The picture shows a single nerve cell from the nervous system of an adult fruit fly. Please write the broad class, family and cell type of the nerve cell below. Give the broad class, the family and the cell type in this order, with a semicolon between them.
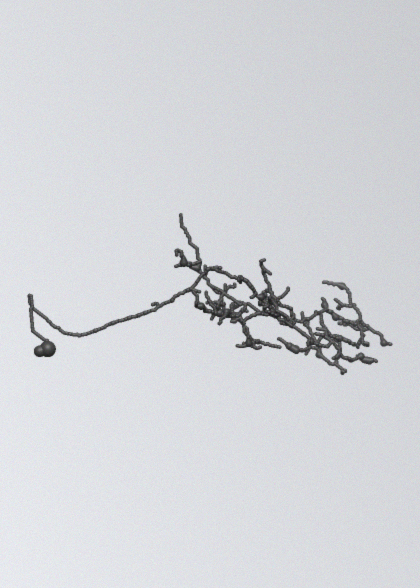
optic-lobe intrinsic neuron; Cm; Cm7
